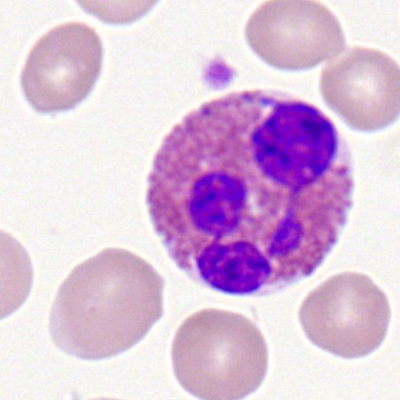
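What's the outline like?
Round and smooth.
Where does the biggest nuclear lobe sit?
At the upper right of the cell, and none of the lobes shows a nucleolus.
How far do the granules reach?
They fill the cytoplasm right out to the cell edge.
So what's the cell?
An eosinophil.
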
